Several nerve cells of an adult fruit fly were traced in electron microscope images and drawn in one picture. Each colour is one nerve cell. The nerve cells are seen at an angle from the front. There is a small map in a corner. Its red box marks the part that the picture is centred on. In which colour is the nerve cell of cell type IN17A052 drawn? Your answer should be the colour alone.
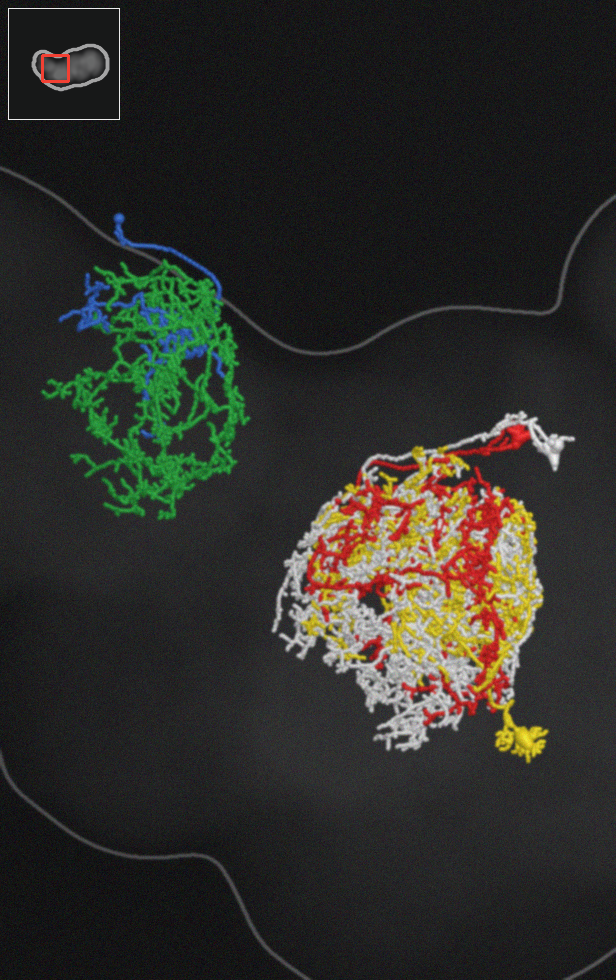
green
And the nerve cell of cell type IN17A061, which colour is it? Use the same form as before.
blue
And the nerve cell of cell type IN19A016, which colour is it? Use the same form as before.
red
